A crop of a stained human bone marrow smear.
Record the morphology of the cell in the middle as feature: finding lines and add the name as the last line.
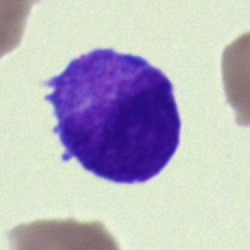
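Shape: roughly round outline
Left edge: short fine projections
Right border: smooth
Staining: darkest over the right and lower part
Cell type: blast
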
